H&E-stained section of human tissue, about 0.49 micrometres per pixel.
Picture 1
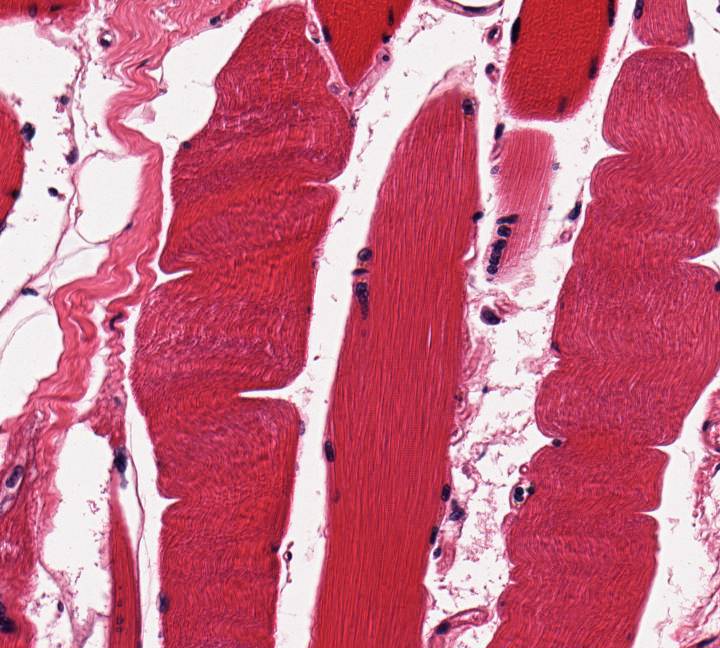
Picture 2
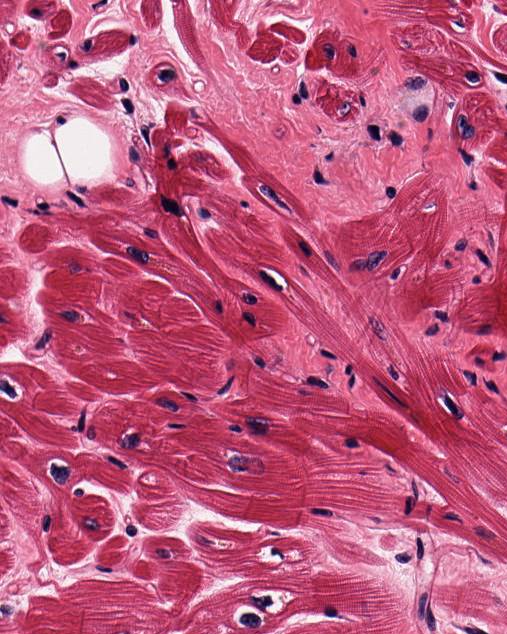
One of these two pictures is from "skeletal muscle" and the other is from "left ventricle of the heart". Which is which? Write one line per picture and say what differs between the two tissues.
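Picture 1 – skeletal muscle. The dark, elongated nuclei of the fibres lie at their edges.
Picture 2 – left ventricle of the heart. The muscle fibres each hold a single oval nucleus placed centrally within the fibre.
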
